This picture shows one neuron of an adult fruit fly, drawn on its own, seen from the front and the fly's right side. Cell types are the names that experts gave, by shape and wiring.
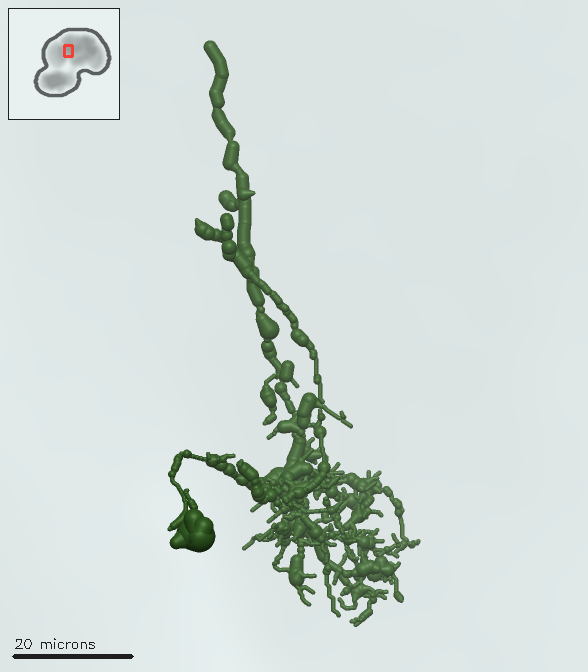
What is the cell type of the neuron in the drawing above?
WED063_b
